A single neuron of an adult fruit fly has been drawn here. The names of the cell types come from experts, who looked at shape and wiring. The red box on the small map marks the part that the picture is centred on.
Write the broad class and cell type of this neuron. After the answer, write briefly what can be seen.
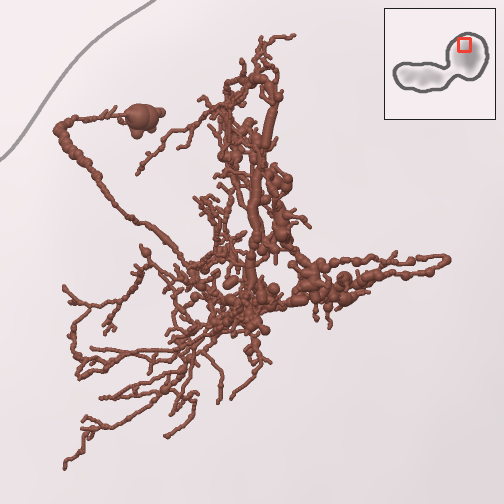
This is a central-brain intrinsic neuron. It is of cell type SLP382. In this view it is about as wide as it is tall.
